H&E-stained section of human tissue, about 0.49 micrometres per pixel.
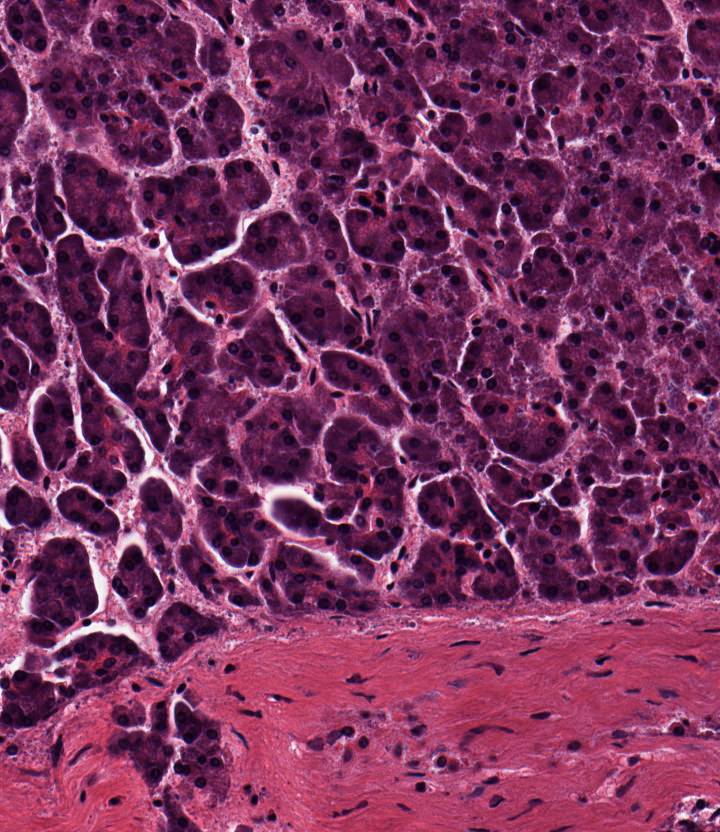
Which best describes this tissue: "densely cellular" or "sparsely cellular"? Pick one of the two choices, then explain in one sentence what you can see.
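Densely cellular. Closely packed nests of cells fill the upper three quarters of the field, and a band of pink fibrous tissue occupies the bottom.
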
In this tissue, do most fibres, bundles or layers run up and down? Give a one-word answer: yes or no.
No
